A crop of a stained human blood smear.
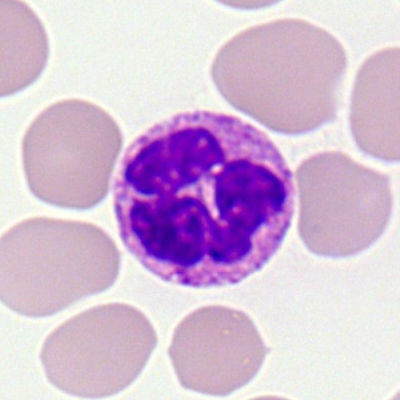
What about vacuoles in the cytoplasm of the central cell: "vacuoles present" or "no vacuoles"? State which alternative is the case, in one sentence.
The cytoplasm of the cell is free of vacuoles.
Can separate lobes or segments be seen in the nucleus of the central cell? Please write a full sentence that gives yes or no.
Yes, this cell's nucleus is lobed, with two or more segments.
